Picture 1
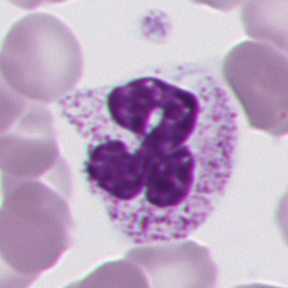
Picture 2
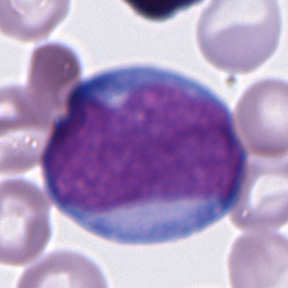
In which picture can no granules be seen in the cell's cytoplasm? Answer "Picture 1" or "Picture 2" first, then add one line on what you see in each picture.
Picture 2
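Picture 1: Many fine pink-violet granules are scattered throughout the cytoplasm.
Picture 2: No granules are seen in the cytoplasm.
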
